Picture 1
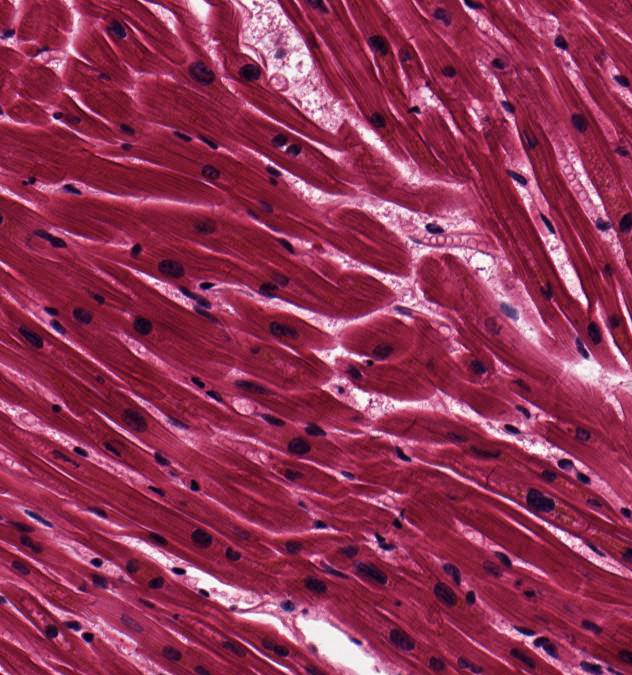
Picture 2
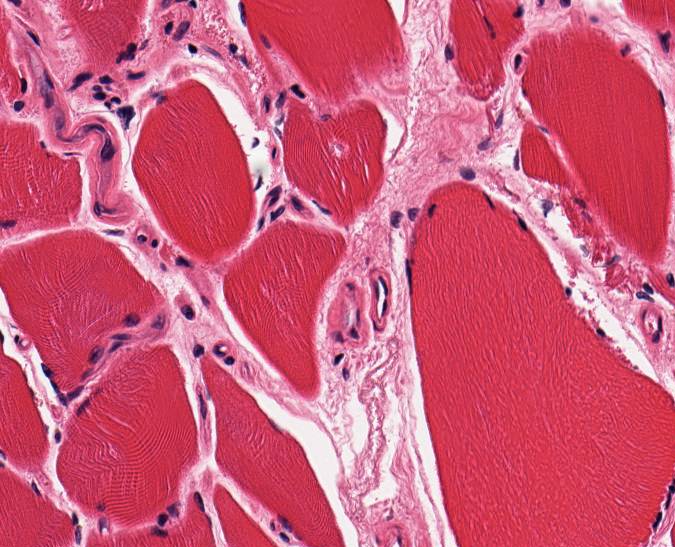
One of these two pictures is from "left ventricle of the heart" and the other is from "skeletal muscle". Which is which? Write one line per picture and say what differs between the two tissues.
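The field in picture 1 comes from the left ventricle of the heart. Each fibre has oval nuclei placed centrally within the cell rather than at its edge.
The field in picture 2 comes from the skeletal muscle. Dark nuclei lie at the edges of the fibres and in the connective tissue between them, not in the fibre centres.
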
